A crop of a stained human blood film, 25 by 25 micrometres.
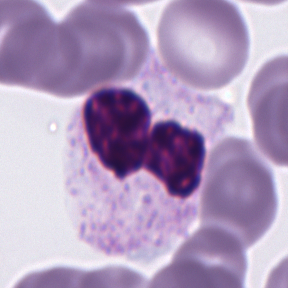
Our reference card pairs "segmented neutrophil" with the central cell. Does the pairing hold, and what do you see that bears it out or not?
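The name segmented neutrophil is right for this cell. The nucleus decides it: it has two lobes joined by a narrow connection, and a segmented neutrophil has a nucleus divided into separate lobes, whereas a monocyte has a single kidney-shaped or folded one. The nucleus sits in the upper half of the cell, leaving more of the abundant, very pale cytoplasm below it. The chromatin is dark purple and coarsely clumped, no nucleoli are visible, and no vacuoles are seen in the cytoplasm.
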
